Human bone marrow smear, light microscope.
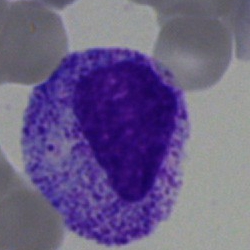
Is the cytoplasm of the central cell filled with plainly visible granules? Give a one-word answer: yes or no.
Yes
